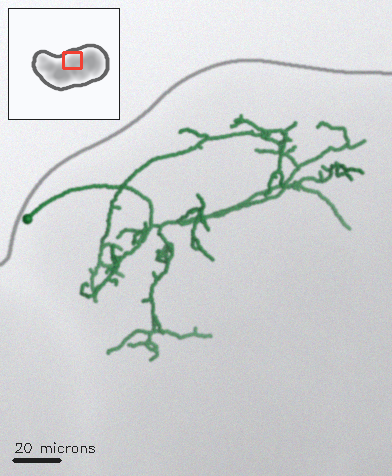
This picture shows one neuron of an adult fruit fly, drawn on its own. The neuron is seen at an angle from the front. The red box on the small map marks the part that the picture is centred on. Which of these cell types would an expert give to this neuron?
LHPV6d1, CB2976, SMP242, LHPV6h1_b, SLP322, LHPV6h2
SLP322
